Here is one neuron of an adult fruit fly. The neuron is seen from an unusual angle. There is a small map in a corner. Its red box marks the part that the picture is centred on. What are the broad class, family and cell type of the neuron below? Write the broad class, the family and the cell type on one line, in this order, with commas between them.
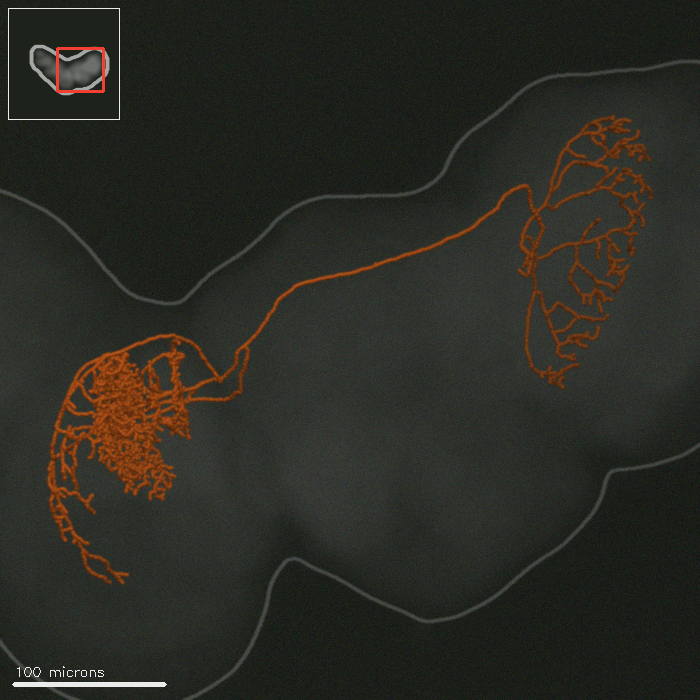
optic-lobe intrinsic neuron, dCal, dCal1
